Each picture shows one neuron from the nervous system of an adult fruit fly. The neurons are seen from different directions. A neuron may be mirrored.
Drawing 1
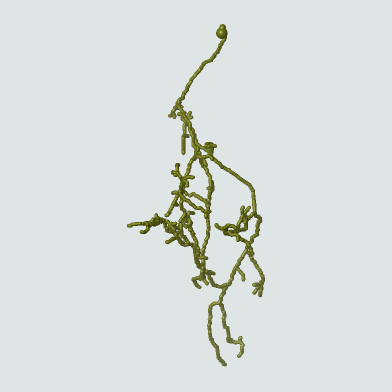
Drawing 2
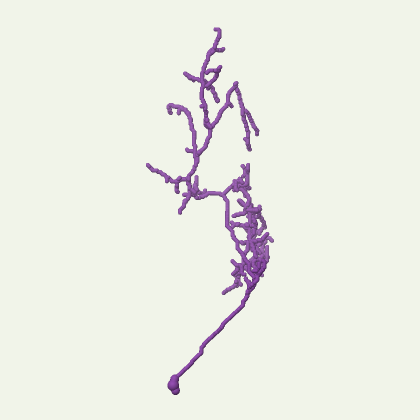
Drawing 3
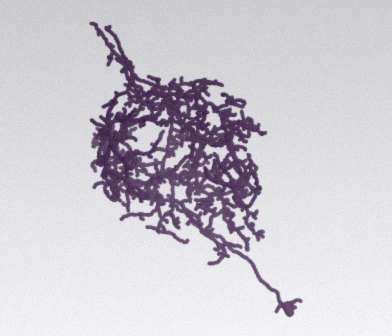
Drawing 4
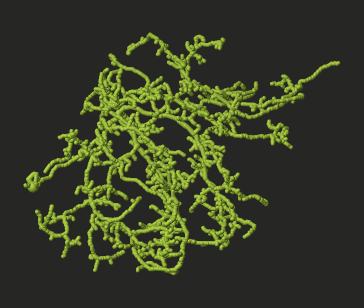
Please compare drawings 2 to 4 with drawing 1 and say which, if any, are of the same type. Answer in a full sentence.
Drawing 2 is of the same cell type.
